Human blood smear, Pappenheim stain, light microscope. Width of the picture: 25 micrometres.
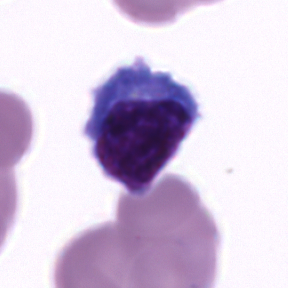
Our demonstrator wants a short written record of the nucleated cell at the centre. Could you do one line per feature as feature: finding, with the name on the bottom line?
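Outline: irregular, with a ragged, frayed edge along the top and left
Size: about 12 by 10 micrometres
Chromatin: dark purple and coarsely clumped
Cytoplasm: blue, lying mostly above and to the left of the nucleus
Pale zone: lighter cytoplasm resting against the nucleus's upper edge
Name: plasma cell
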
